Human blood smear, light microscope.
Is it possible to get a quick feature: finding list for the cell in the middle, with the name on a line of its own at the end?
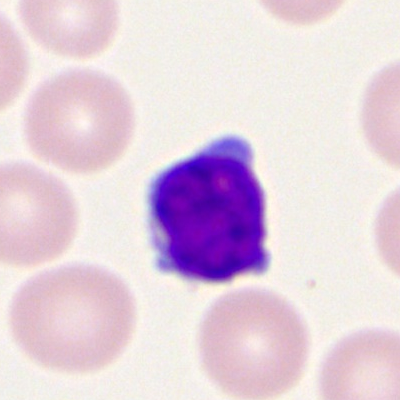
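Nucleus: notice how it fills almost the whole cell
Chromatin: dense, dark purple, coarsely clumped
Cytoplasm: just a small pale blue bulge sticking out at the upper right
Outline: irregular rather than smoothly round
Name: lymphocyte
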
